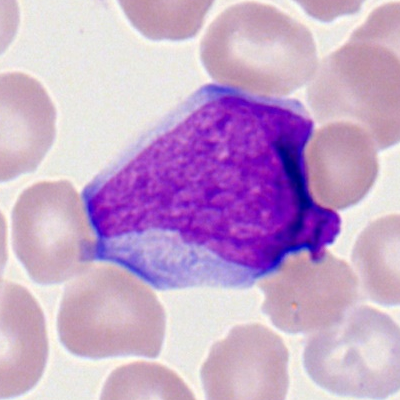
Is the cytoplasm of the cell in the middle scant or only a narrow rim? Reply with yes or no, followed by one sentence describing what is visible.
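Yes. The nucleus fills most of the cell.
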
